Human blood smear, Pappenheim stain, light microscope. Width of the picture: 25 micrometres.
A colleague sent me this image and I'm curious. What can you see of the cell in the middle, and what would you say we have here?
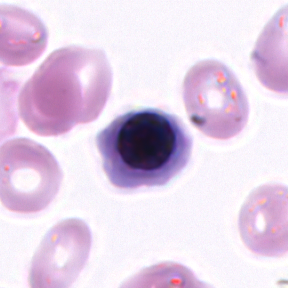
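Size first: the cell is about 8 micrometres across. Outline next: slightly irregular and bumpy, most noticeably at the lower left. Chromatin: densely condensed and almost uniformly dark purple-black. Cytoplasm: pale bluish-violet, and wider below the nucleus than above it. Last, the name: this is a normoblast.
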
